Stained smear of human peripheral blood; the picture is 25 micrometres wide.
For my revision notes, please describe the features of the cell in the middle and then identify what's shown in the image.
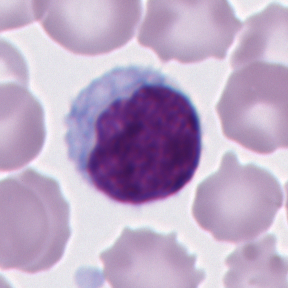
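The cell measures about 12 micrometres across. Its nucleus, about 10 micrometres across, is a single nearly round mass without lobes and occupies about 70% of the cell's area. The nucleus lies toward the lower right of the cell. Its chromatin is dark purple and coarsely clumped. The cytoplasm is pale blue, and its edge at the upper left is slightly ragged. The cell is a hairy cell.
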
